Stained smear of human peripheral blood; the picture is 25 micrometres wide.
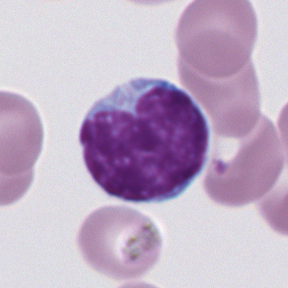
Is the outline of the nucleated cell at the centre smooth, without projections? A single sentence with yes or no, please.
Yes, the cell does have a smooth edge free of projections, blebs or tags.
